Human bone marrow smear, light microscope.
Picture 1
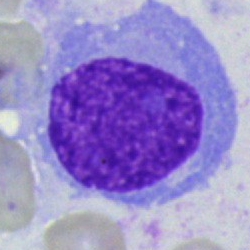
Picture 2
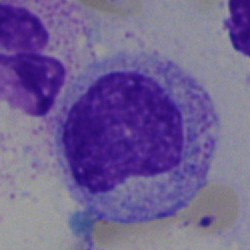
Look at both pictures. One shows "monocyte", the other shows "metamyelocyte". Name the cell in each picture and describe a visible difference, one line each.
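The cell in picture 1 is a monocyte. No granules are seen in the cytoplasm.
The cell in picture 2 is a metamyelocyte. The cytoplasm holds many fine pinkish-purple granules.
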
